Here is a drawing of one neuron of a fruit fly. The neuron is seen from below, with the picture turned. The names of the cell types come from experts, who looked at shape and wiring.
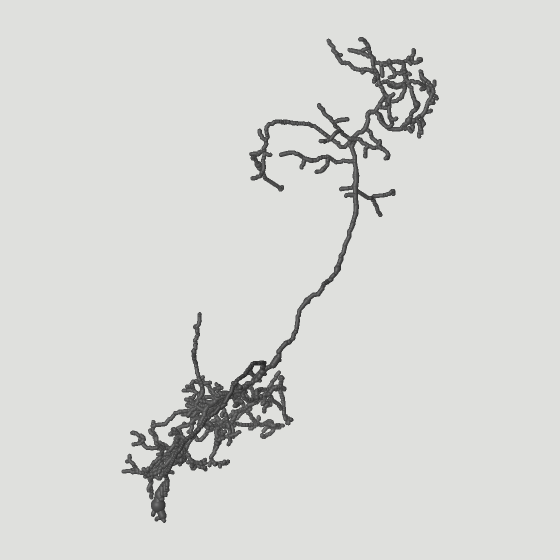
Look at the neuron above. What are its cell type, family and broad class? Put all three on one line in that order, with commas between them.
CB0228, hemilineage LB3, central-brain intrinsic neuron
